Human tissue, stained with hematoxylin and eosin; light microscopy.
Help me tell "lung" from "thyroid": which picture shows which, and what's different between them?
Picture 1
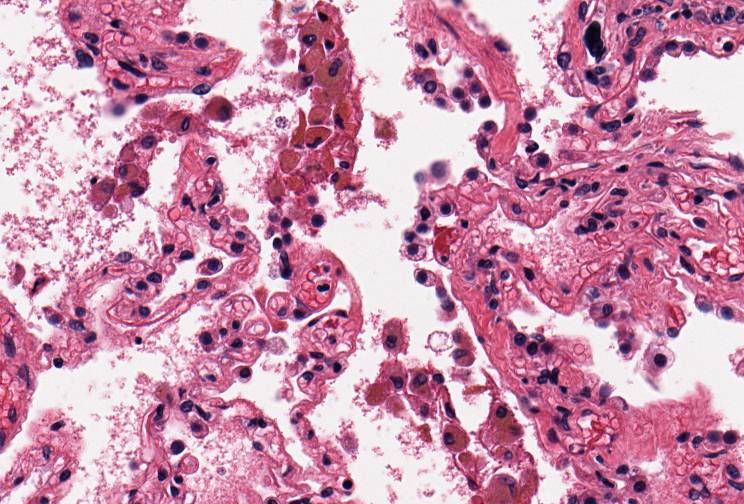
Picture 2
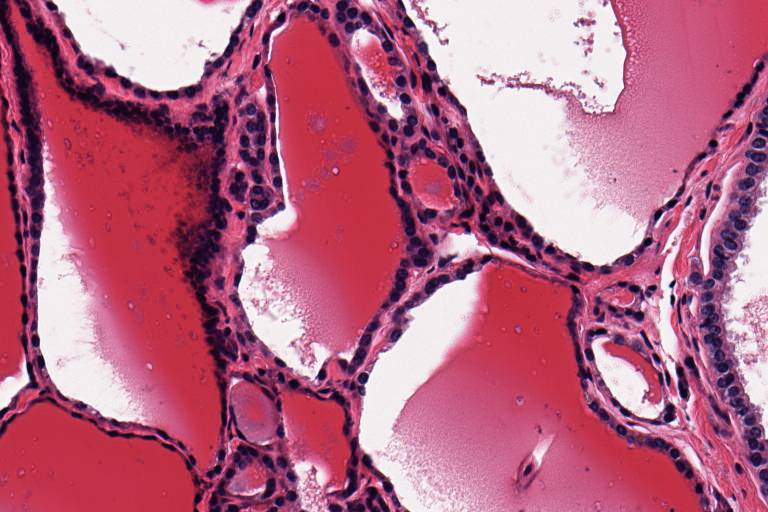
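As I read them, picture 1 is lung and picture 2 is thyroid. Picture 1 is made of thin, branching tissue strands separated by wide pale spaces.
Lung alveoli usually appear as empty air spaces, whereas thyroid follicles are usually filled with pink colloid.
Plump rounded cells, each with a single round, dark-staining nucleus, line the strands and bulge into the spaces. Clusters of large rounded cells with golden-brown cytoplasm sit in the spaces, most densely at the upper centre. Picture 2, by contrast, is filled mainly by large follicles with only thin strands of tissue between them. A single layer of flattened to low cuboidal epithelial cells lines each follicle, their small, round, dark-staining nuclei set in one row.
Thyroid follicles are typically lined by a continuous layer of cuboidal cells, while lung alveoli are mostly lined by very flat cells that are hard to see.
A few much smaller follicles sit within the septa in the centre and lower middle.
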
